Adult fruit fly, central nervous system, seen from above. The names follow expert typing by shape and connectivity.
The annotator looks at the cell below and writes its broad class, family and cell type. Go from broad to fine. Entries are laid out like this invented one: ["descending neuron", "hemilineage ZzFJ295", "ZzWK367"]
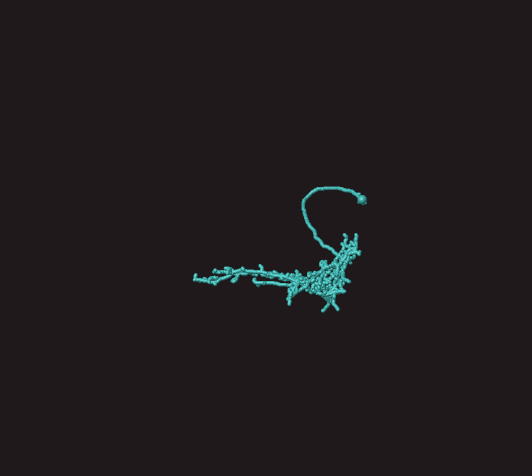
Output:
["central-brain intrinsic neuron", "hemilineage MD3", "AMMC037"]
